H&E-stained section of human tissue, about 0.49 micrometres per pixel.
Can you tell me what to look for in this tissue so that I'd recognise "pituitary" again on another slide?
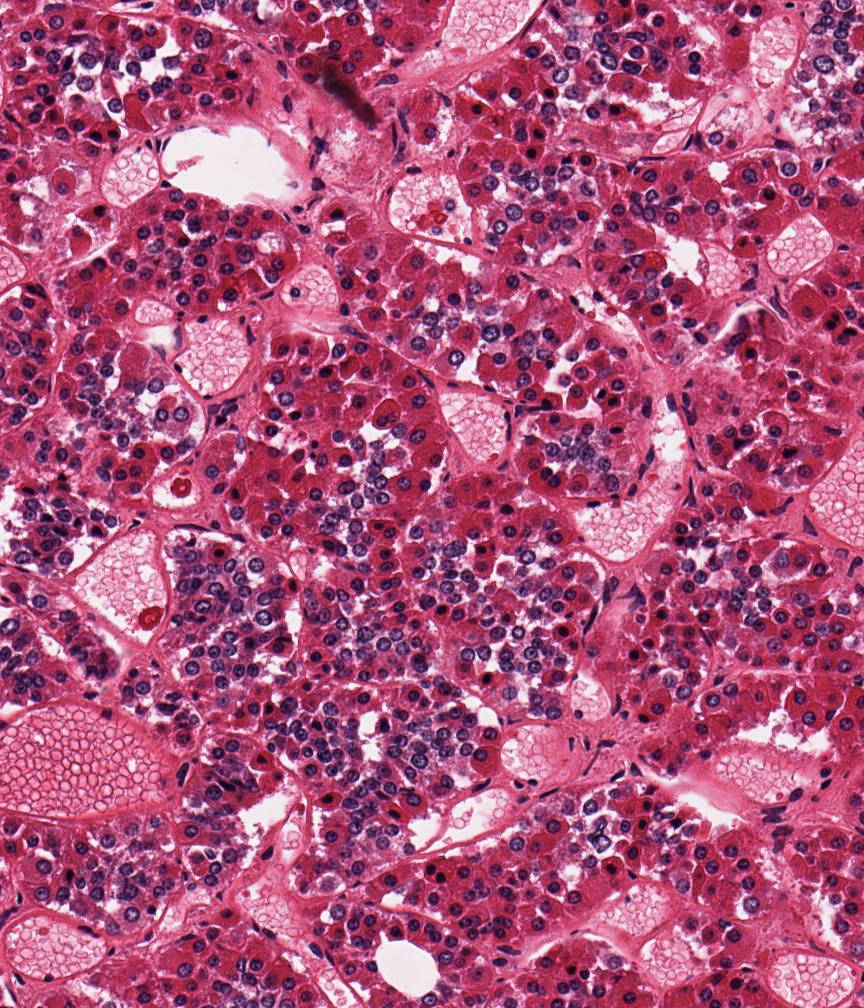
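First, the cell types: many cells have bright red granular cytoplasm and are intermixed with cells whose cytoplasm is pale or purplish.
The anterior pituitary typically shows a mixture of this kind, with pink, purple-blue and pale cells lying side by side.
This mixture therefore fits pituitary. Second, the arrangement: across the whole field the cells lie in rounded nests and cords, separated by thin, delicate pink septa that contain flattened, elongated dark nuclei. Third, near the centre there is a large cluster in which cells with purplish or pale cytoplasm outnumber the red-staining cells.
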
